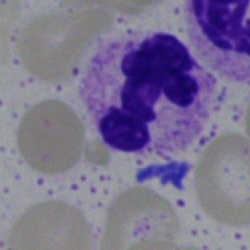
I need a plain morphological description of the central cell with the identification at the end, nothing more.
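Starting with the nucleus, it is divided into several lobes joined in a chain. Its chromatin is dark purple and densely condensed. Moving to the cytoplasm, it is pale pinkish-lilac and filled with fine, small pinkish-violet granules. Conclusion: segmented neutrophil.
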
